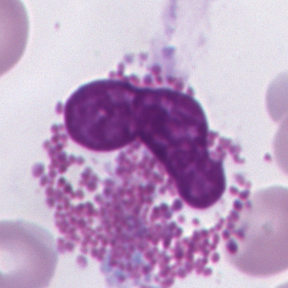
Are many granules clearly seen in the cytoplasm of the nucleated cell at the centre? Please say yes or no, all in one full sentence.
Yes, it is many visible granules that the cytoplasm of this cell contains.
